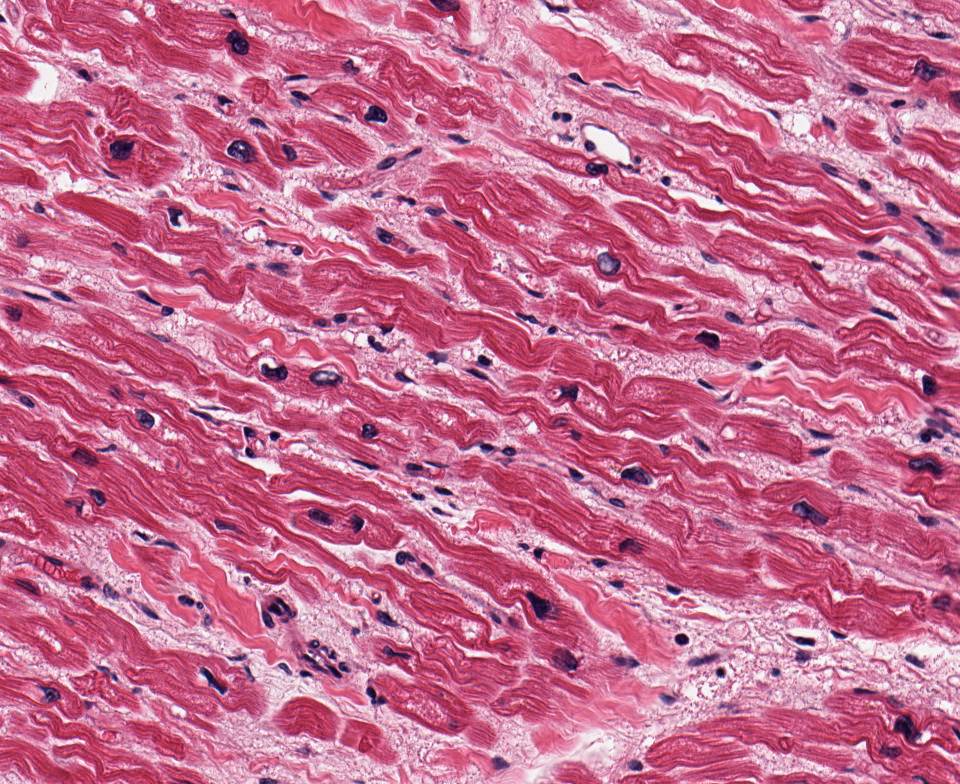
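Atrial appendage of the heart, haematoxylin and eosin section. Fibres wavy, undulating along their length. Cytoplasm deep pink with fine lengthwise streaking. Muscle nuclei central within fibres, not at edges. Small, slender, dark nuclei in spaces between fibres.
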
